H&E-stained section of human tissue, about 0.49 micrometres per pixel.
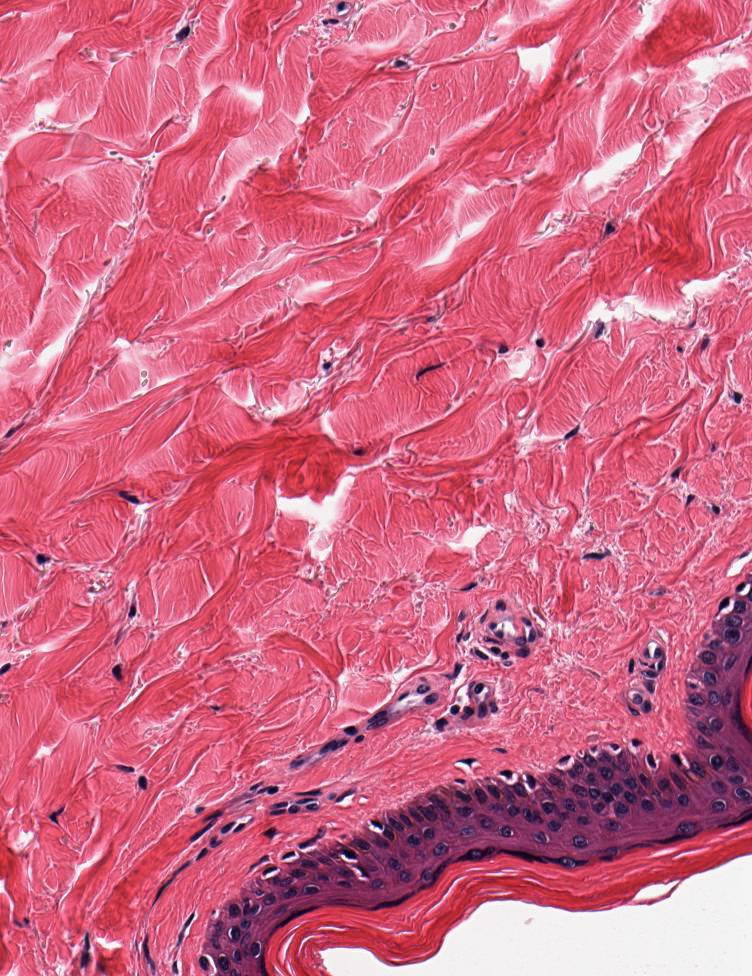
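Skin of the lower leg. Stratified squamous epithelium forms a band along the lower right corner, its outer side covered by a wavy, eosinophilic, anucleate cornified layer; dense connective tissue fills the rest of the field. The epithelial-stromal junction is fairly smooth, lacking long rete ridges. Sparse, dark, spindle-shaped fibroblast nuclei lie scattered between collagen bundles.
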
